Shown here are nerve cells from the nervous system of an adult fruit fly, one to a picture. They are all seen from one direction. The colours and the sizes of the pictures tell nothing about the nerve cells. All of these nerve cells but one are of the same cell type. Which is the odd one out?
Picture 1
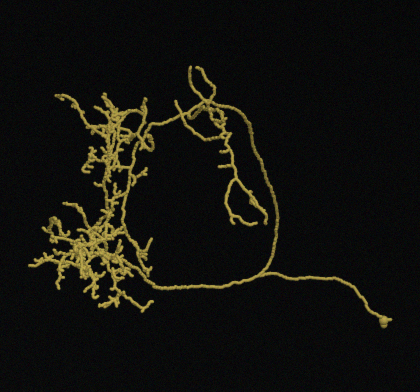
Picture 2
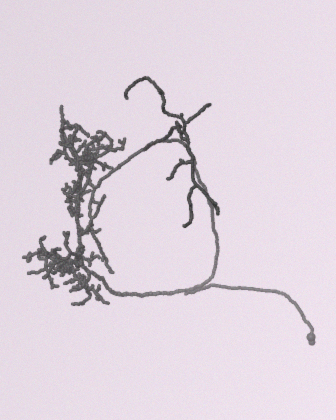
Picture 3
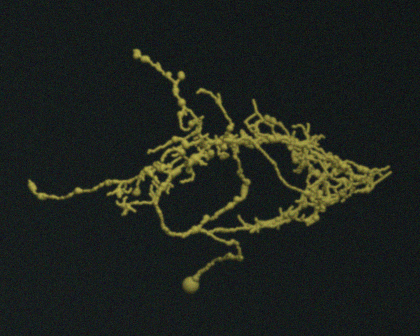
3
